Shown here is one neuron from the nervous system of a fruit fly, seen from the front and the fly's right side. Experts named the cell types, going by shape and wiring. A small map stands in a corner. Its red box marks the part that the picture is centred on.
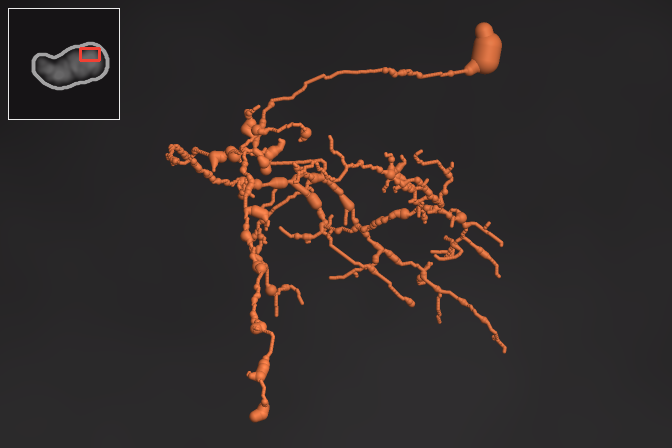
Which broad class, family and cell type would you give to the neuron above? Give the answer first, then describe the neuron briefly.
It is a central-brain intrinsic neuron. The family is hemilineage DL2_dorsal. It is of cell type LHPV5g1_b. Its cell body lies at the upper right of the picture. The picture shows dozens of branch ends.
